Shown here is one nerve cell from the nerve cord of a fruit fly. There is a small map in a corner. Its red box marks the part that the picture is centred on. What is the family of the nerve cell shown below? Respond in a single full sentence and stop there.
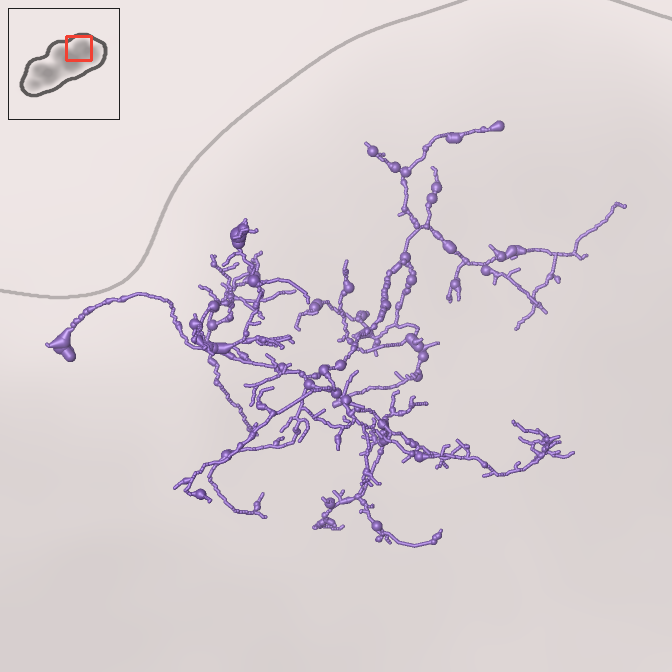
It is hemilineage 21A that is the family of this nerve cell.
